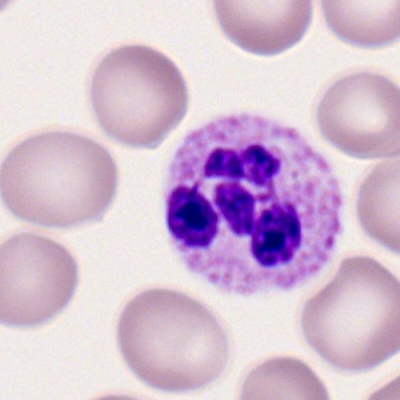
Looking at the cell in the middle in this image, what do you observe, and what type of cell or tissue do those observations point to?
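Several separate lobes, linked by thin strands, make up the nucleus, and its chromatin is dark purple and densely clumped. Around it lies abundant pale pink-lilac cytoplasm with small pink-purple granules scattered throughout. This is a segmented neutrophil.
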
